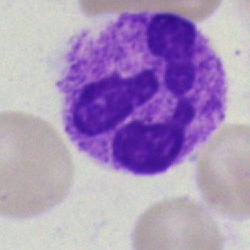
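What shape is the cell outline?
Roughly round, with a slightly ragged edge at the upper left.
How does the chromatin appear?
Dark purple and densely clumped.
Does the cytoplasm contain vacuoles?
No vacuoles are seen.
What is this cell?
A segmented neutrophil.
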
